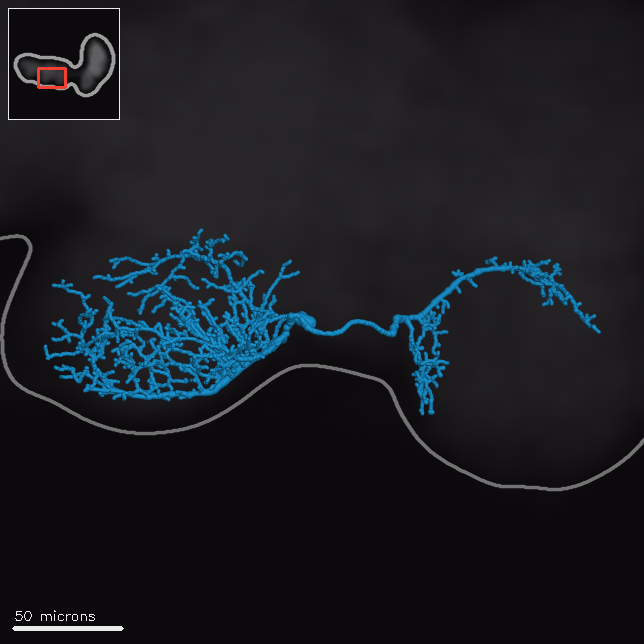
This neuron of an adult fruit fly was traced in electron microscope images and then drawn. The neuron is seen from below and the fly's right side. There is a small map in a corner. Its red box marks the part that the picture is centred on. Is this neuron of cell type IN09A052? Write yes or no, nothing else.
no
